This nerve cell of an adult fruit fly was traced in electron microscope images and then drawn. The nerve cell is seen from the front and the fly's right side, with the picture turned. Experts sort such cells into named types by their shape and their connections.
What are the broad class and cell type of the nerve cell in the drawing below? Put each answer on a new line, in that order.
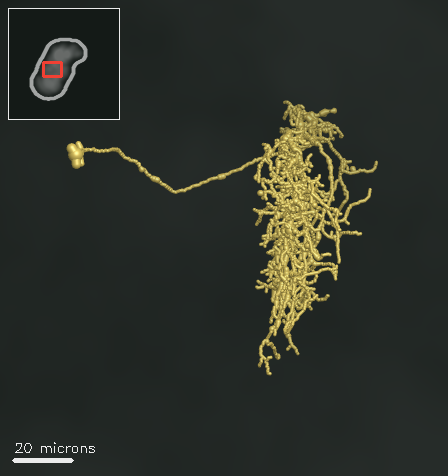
central-brain intrinsic neuron
LAL098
